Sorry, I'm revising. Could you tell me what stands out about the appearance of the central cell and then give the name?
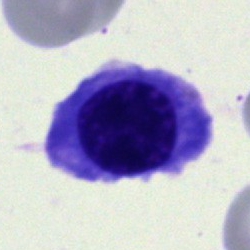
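First, the outline is irregular, with small bumps along the edge. Next, the chromatin is dense and dark purple, and the cytoplasm is deep blue-purple. Last, a thin pale tail extends from the left edge. The cell is an erythroblast.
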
